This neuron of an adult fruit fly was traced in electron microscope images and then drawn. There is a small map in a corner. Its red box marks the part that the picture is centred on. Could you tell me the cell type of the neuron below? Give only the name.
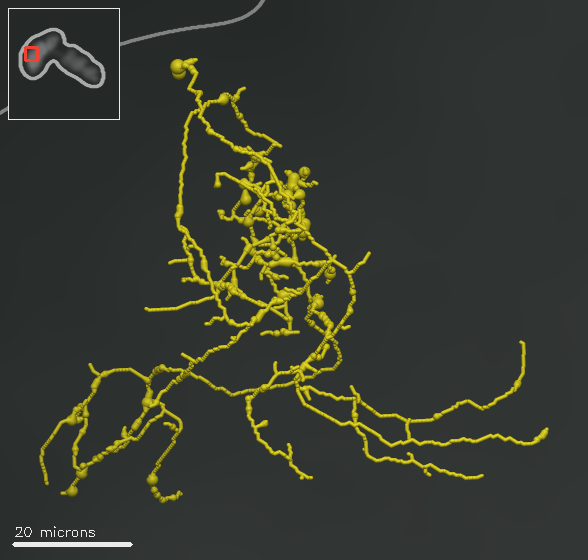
PAM08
